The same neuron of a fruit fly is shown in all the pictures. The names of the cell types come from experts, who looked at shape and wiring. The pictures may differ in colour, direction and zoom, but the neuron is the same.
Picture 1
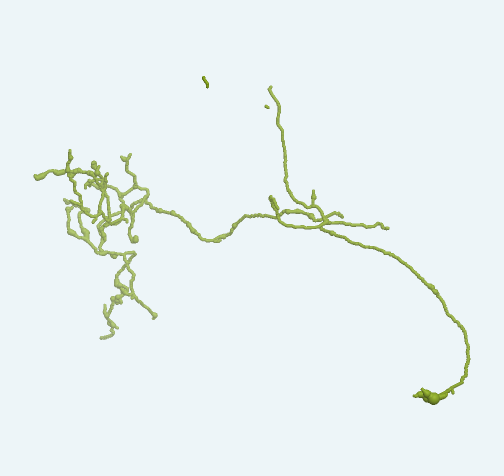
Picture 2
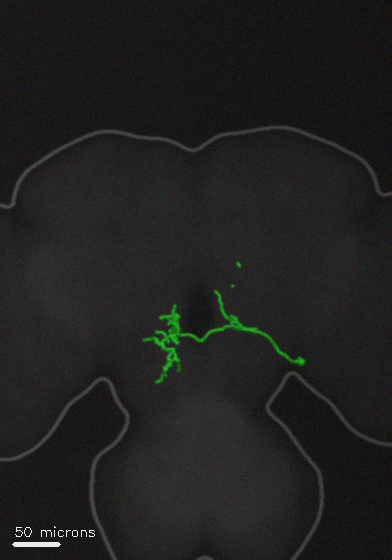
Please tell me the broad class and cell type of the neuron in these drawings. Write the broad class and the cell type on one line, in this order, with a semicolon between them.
central-brain intrinsic neuron; VES105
